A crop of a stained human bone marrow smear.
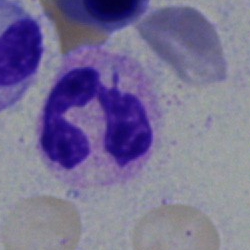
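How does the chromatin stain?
Dense and dark purple.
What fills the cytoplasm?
Fine pinkish granules, within plentiful pale pink cytoplasm.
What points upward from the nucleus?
A small thin tag of nuclear material.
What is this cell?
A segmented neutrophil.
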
